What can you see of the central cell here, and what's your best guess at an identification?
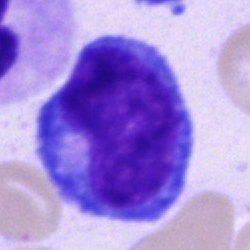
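Outline first: rounded to oval, with a slightly uneven edge. Next, the nucleus occupies most of the cell and is indented on its left side. Its chromatin is dark purple and clumped, with paler patches between the clumps. Within that left indentation, the cytoplasm holds a pale clear zone. Last, the name: proerythroblast.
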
